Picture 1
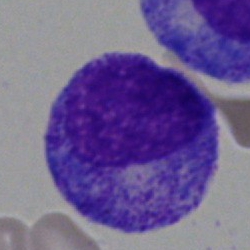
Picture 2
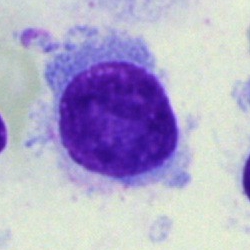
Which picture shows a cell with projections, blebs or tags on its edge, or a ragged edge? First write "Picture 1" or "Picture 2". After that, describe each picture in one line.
Picture 2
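Picture 1: The cell outline is round with a smooth edge.
Picture 2: The outer edge of the cytoplasm is ragged, with fine irregular projections.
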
